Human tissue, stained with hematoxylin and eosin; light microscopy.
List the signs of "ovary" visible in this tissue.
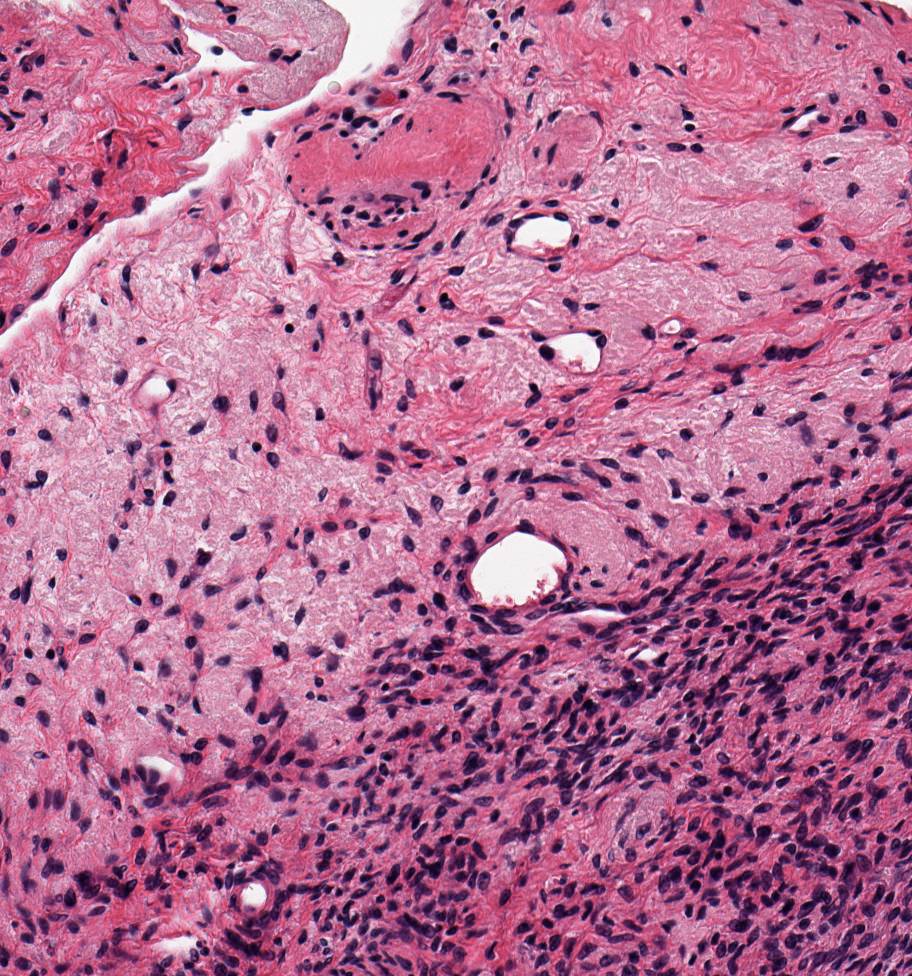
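The tissue is ovary. Item one: a densely cellular zone of crowded spindle cells in the lower right, with elongated, dark, often wavy nuclei and scant, indistinct cytoplasm. Item two: paler, sparsely cellular upper and left parts with a loose, pale pink, finely fibrillary matrix.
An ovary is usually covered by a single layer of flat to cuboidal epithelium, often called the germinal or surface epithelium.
Item three, where the field parts from that: no epithelium or glands appear anywhere here.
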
